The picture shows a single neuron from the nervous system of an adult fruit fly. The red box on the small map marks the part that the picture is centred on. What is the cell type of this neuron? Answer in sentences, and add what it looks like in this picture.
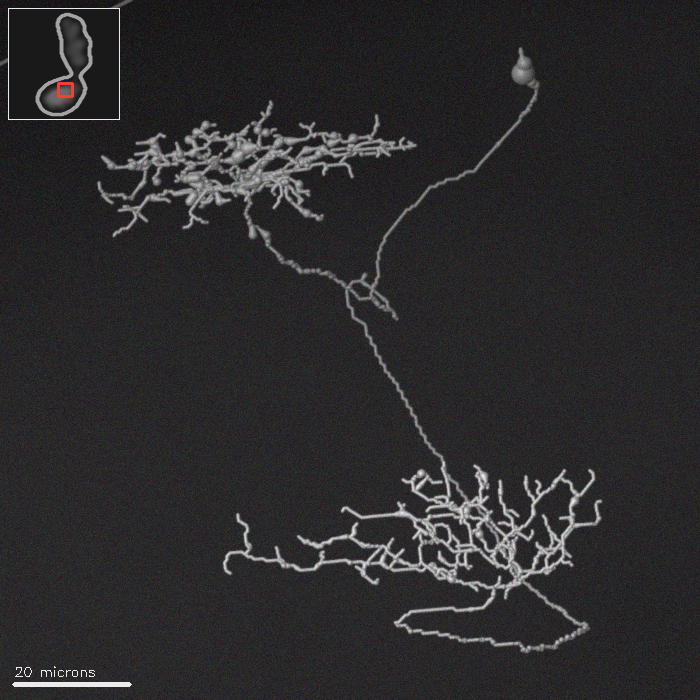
Its cell type is MeLo13. This is an optic-lobe intrinsic neuron. Its cell body lies at the upper right of the picture. From top to bottom in the picture it spans about 100 microns.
